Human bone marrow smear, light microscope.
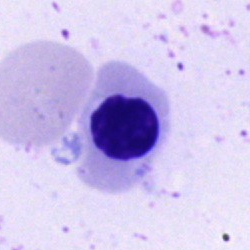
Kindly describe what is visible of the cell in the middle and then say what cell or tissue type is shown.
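No nucleolus is visible in the nucleus, and the cytoplasm shows no granules. Touching the cell on its left side is a larger, pale, round cell without a nucleus. The image is slightly blurred, so fine edges appear soft. This is an erythroblast.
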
